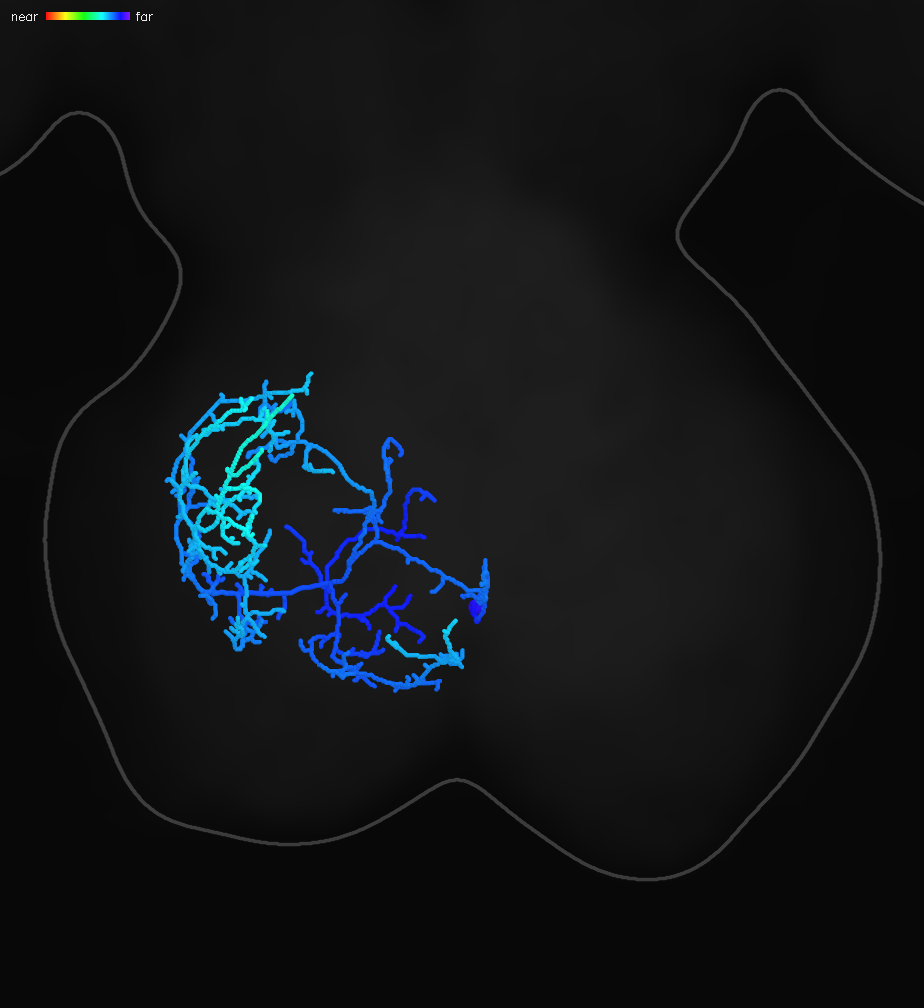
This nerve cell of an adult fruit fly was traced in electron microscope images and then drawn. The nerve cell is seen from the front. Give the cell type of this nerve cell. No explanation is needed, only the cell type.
IN04B062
